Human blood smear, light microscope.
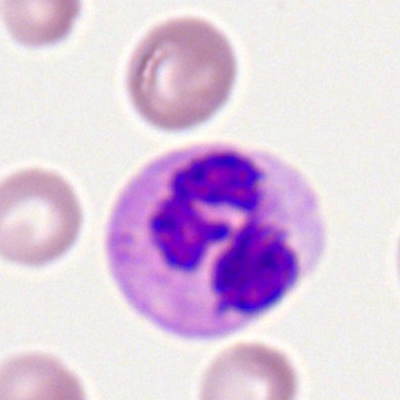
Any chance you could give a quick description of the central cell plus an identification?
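First, the outline is round and smooth. Second, the chromatin is dense, dark purple and coarsely clumped. Third, the cytoplasm is plentiful and pale pinkish-lilac. Fourth, that cytoplasm lacks large orange-red granules. Name: segmented neutrophil.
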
